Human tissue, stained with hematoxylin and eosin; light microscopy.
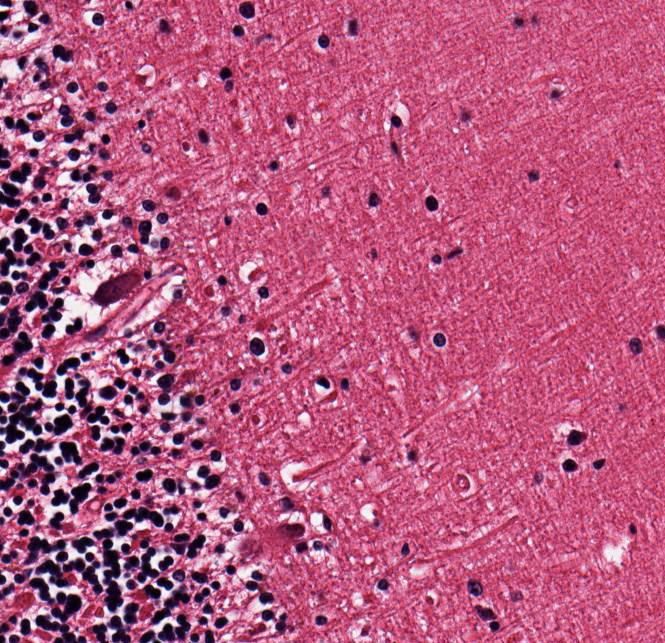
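Cerebellum, H&E. Along the left edge you'll see a crowded zone of small, round, dark nuclei with barely any cytoplasm around them. The rest of the field is a pale pink, finely fibrillary meshwork with only the odd small nucleus scattered through it. Just left of centre, right on the border between the two, sits one large cell body with pink cytoplasm.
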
